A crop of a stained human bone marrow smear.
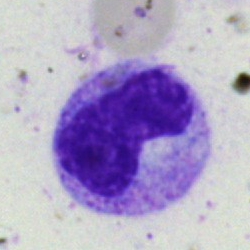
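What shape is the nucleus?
Bean-shaped, really, with a notch on its right side, and the chromatin is dark purple and coarsely clumped.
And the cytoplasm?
It holds fine pink-violet granules, with a pale patch tucked into that notch.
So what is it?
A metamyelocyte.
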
